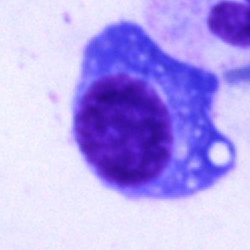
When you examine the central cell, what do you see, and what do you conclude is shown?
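Broad bulges, rather than a smooth round edge, give this cell an irregular outline. The nucleus lies toward the lower left. Abundant cytoplasm extends well beyond it on the upper and right sides and holds many small clear vacuoles. What is shown is a plasma cell.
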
